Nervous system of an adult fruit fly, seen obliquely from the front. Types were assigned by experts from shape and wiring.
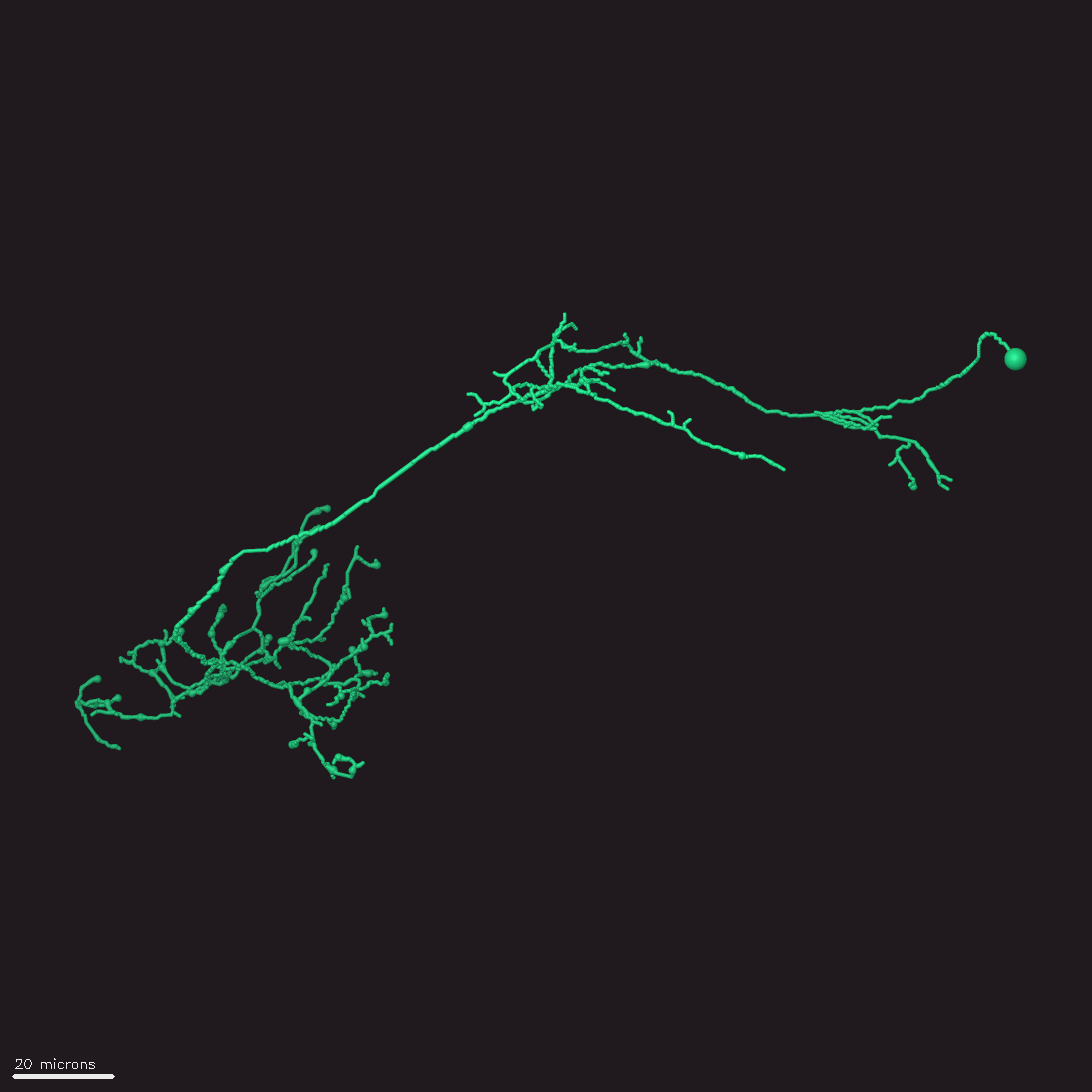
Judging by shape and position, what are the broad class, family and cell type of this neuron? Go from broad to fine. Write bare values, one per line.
central-brain intrinsic neuron
hemilineage DL1_dorsal
FB2F_c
